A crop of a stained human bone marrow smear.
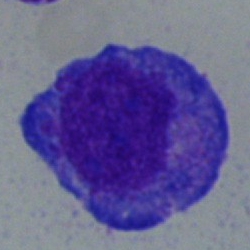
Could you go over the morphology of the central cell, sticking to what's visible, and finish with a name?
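The outline here is irregular, with a rounded bulge on the left side. Chromatin's purple and finely stippled. The cytoplasm stains deep blue, though a paler zone of it sits on the right side of the nucleus. This one's a promyelocyte.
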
